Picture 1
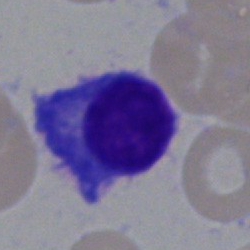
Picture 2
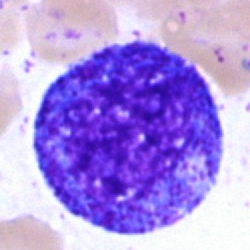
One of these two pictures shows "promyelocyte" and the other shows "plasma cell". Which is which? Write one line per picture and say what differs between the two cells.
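In picture 1 we see a plasma cell: No distinct granules are visible in the cytoplasm.
In picture 2 we see a promyelocyte: Coarse dark purple granules are scattered across the entire cell.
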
